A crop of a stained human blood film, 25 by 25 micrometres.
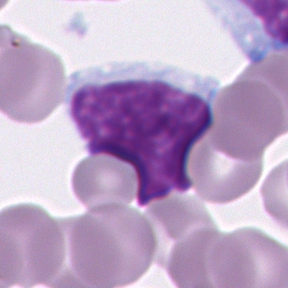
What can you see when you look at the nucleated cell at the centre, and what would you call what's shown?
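Outline irregular; lower part narrows to a tapering point. Nucleus single, unlobed, filling most of the cell. Cytoplasm a narrow band, mainly along the upper edge; no coarse granules. Cell: typical lymphocyte.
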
